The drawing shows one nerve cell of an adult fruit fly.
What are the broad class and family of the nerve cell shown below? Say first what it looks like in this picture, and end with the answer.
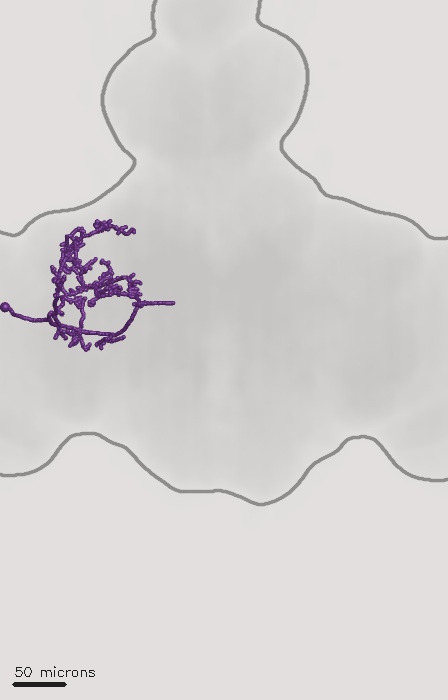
The cell body can be seen on the left of the picture. By the scale bar it is about 170 microns wide in this view. Its broad class is central-brain intrinsic neuron. Its family is hemilineage SLPav1_medial.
